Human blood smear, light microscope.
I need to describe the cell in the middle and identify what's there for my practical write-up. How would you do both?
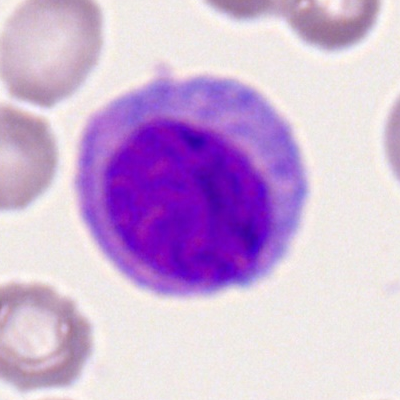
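The nucleus occupies most of the cell and sits toward the lower left, so the cytoplasmic rim is wider at the upper right. The cytoplasm shows no distinct granules and no vacuoles. One small bleb protrudes from the upper edge. This cell is a monocyte.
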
